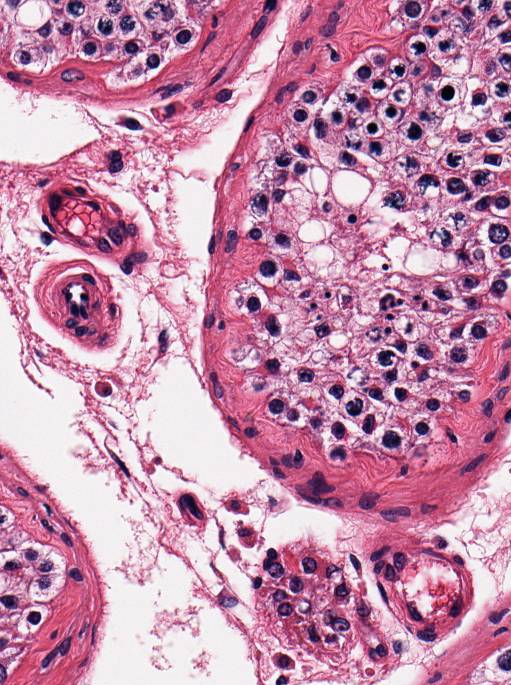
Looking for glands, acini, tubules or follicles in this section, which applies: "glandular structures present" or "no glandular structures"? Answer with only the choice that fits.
Glandular structures present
